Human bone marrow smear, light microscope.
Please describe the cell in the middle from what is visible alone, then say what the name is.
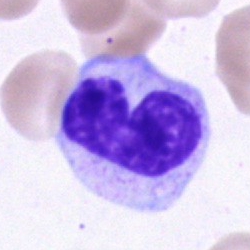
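A deep notch in the upper edge of the nucleus gives it a kidney-like or heart-like shape. Dark purple chromatin with paler patches lends the nucleus a mottled look. Pale grey-blue cytoplasm forms a wider band below the nucleus than above it and holds fine, sparse pinkish-purple granules. Name: metamyelocyte.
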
